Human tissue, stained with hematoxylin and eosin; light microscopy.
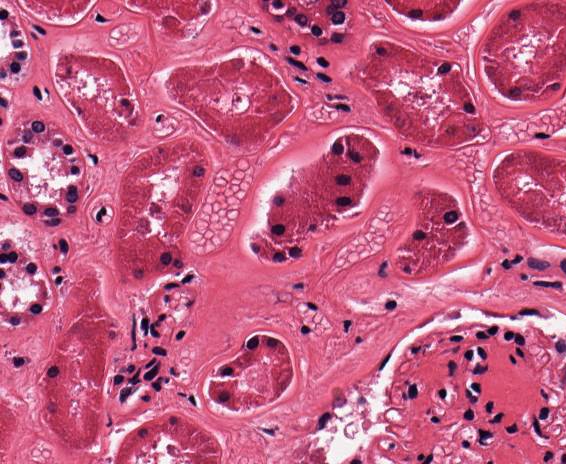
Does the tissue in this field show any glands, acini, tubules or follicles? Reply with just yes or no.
Yes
